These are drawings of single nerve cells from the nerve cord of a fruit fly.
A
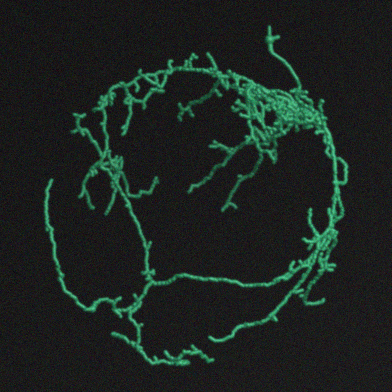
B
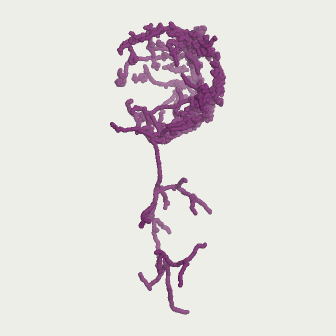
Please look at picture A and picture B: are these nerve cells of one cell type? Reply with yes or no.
no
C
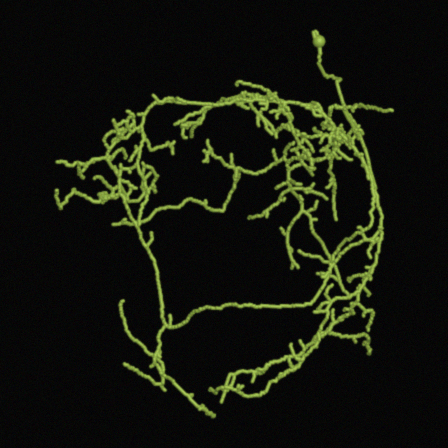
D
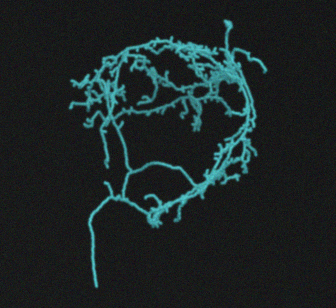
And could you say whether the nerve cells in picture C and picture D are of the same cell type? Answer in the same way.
yes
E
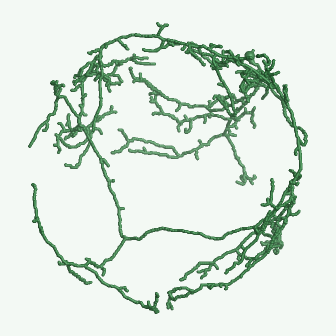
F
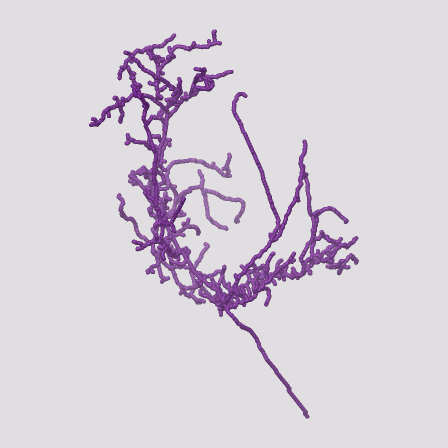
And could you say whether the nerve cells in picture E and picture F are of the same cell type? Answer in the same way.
no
